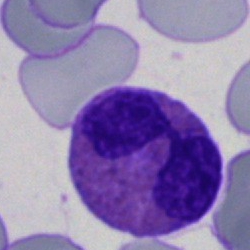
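Eosinophil in the middle of a stained human bone marrow smear. Notice its round, smooth outline. The chromatin is dark purple and coarsely clumped. Look closely and you will find no nucleoli in the nucleus and no vacuoles in the cytoplasm.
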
